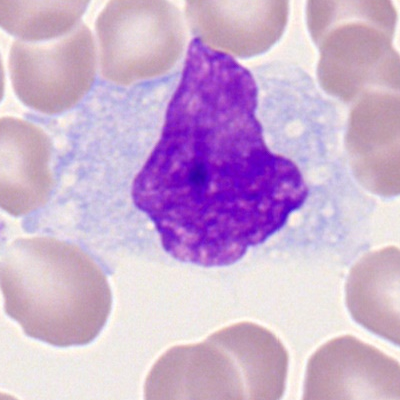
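Monocyte, the cell in the middle of a stained human blood smear seen by light microscope. Its outline looks irregular, and it is wider from side to side than from top to bottom. The nucleus appears as one irregular mass; I see no split into separate lobes. The cytoplasm is pale greyish blue, with many small clear vacuoles scattered through it.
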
